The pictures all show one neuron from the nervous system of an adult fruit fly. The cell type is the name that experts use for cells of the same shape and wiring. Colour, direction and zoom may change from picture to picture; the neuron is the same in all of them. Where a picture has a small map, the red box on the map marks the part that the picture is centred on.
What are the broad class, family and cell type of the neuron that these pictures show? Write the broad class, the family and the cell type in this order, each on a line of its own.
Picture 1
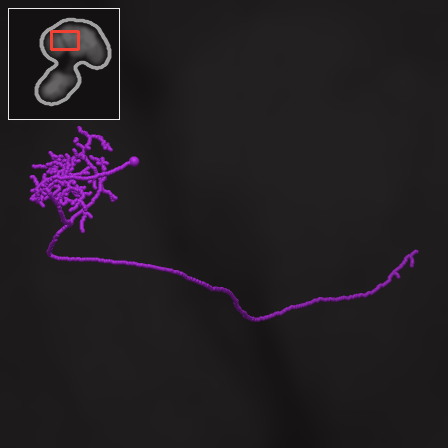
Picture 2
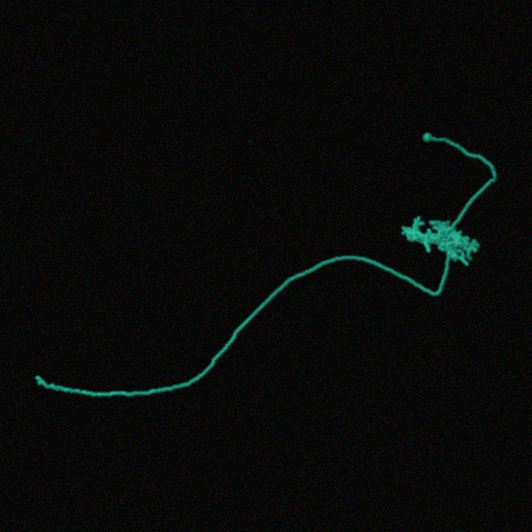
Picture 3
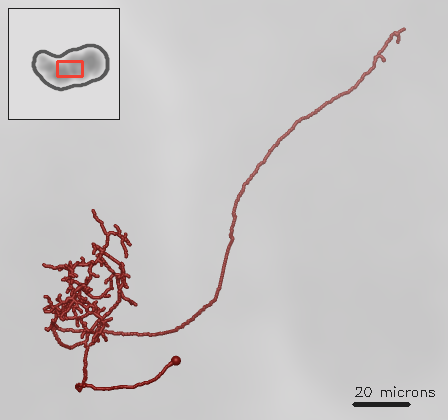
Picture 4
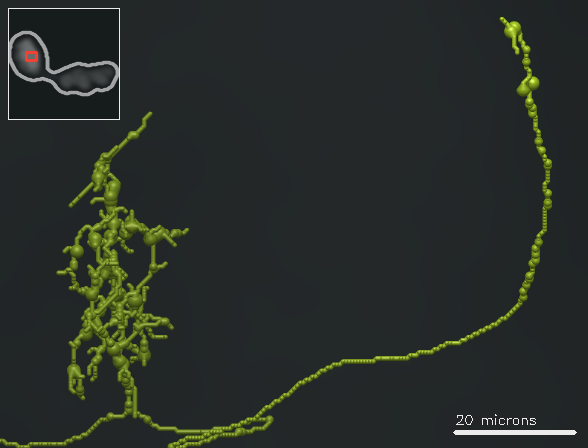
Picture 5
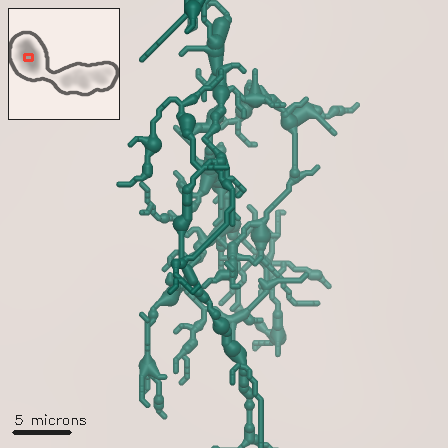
visual projection neuron
MeVP
MeVP6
